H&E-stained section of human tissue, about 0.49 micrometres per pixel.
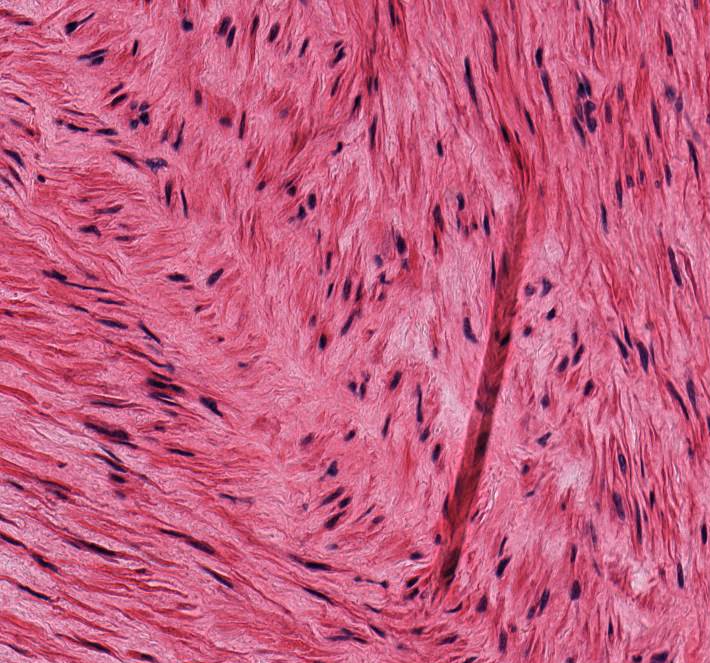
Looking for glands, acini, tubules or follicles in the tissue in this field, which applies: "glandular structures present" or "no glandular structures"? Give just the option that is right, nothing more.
No glandular structures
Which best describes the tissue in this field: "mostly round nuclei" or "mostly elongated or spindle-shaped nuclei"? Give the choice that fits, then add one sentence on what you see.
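Mostly elongated or spindle-shaped nuclei. The nuclei are elongated and darkly stained blue-purple.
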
